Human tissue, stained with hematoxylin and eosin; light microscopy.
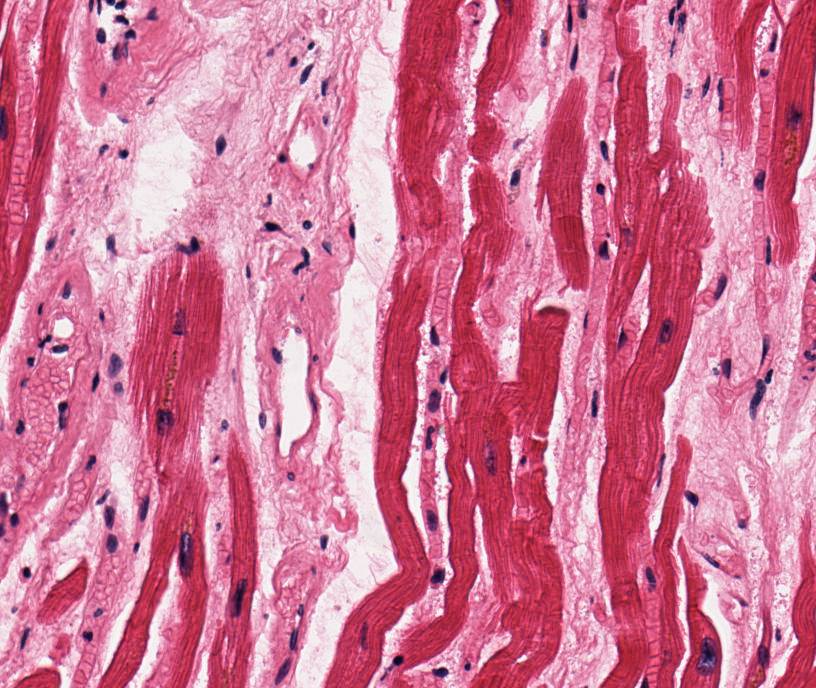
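Left ventricle of the heart, haematoxylin and eosin. Follow the muscle fibres: they run mostly from top to bottom in gently wavy bands. The deep red fibres show fine transverse striations. Each oval nucleus sits singly in the centre of its fibre. In some fibres, look for golden-brown granules lying next to the nucleus.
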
